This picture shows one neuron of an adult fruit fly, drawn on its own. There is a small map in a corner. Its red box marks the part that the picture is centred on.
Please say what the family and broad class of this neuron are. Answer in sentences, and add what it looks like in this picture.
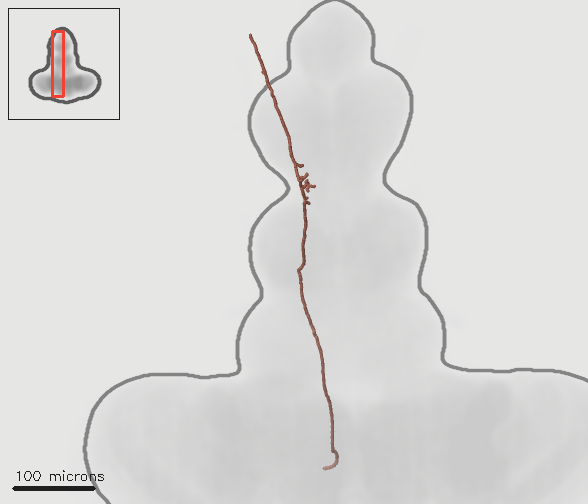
The name of its family is class mechanosensory proprioceptive. Its broad class is sensory neuron ascending to the brain. No cell body is drawn. By the scale bar it is about 550 microns tall in this view.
